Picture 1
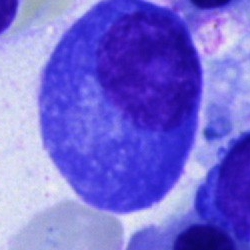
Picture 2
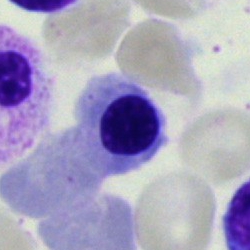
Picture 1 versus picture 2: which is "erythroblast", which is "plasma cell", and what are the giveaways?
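So, plasma cell in picture 1, erythroblast in picture 2. The plasma cell's cytoplasm is abundant and deep blue, mottled by many small pale spots, and I see no purple granules in it. The erythroblast's cytoplasm, by contrast, is pale blue-lavender and shows no granules.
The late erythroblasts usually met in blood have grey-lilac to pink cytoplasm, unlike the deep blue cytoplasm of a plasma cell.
In the erythroblast the chromatin is dense and dark purple throughout, and no nucleoli can be seen. Part of another nucleated cell sits at the lower right of the plasma cell's picture.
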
